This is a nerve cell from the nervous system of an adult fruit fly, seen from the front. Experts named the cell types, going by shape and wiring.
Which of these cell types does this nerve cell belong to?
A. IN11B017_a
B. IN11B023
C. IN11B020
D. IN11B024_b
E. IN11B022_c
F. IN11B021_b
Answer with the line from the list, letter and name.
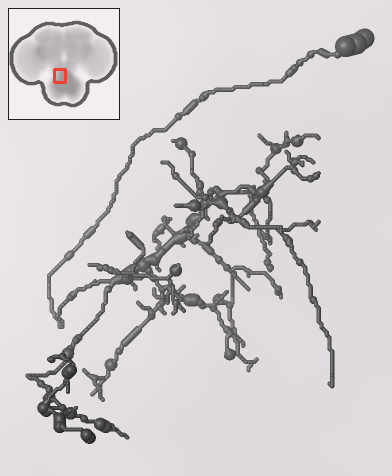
B. IN11B023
